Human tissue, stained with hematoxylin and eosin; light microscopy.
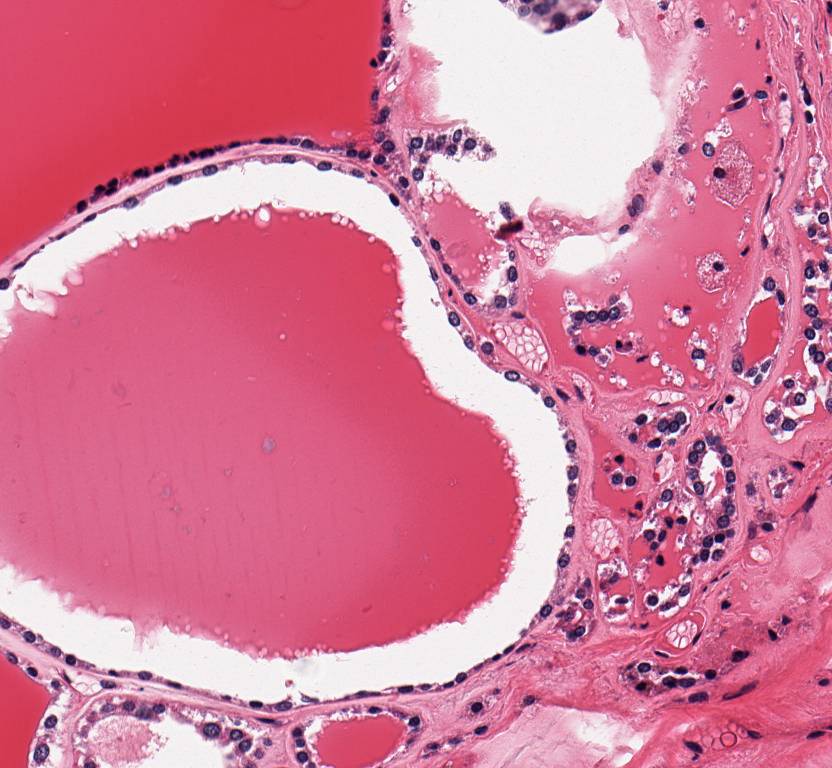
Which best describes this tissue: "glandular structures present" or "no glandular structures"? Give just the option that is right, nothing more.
Glandular structures present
